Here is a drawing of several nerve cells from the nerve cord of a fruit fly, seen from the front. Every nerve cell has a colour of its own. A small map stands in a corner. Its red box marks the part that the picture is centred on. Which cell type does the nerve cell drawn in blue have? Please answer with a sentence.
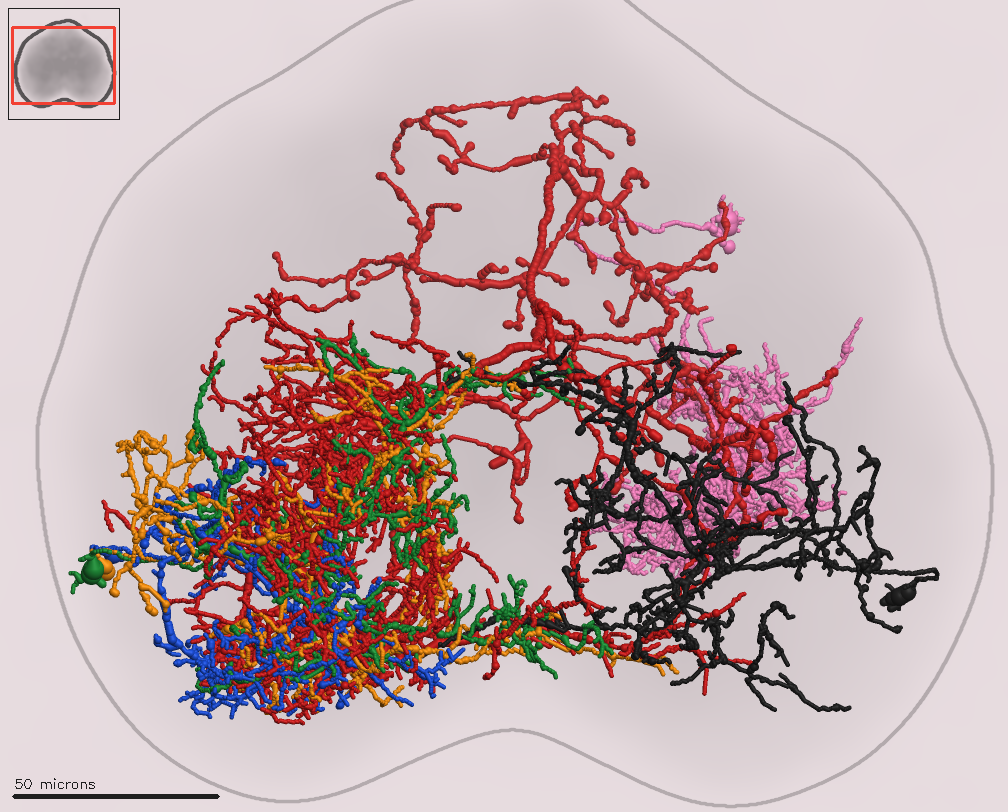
The cell type is IN20A.22A029.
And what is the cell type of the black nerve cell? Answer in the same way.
The cell type is IN20A.22A012.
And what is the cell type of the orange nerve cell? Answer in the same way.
The cell type is IN20A.22A011.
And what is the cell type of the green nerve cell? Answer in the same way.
The cell type is IN20A.22A013.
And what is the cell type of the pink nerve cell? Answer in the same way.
The cell type is IN21A019.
